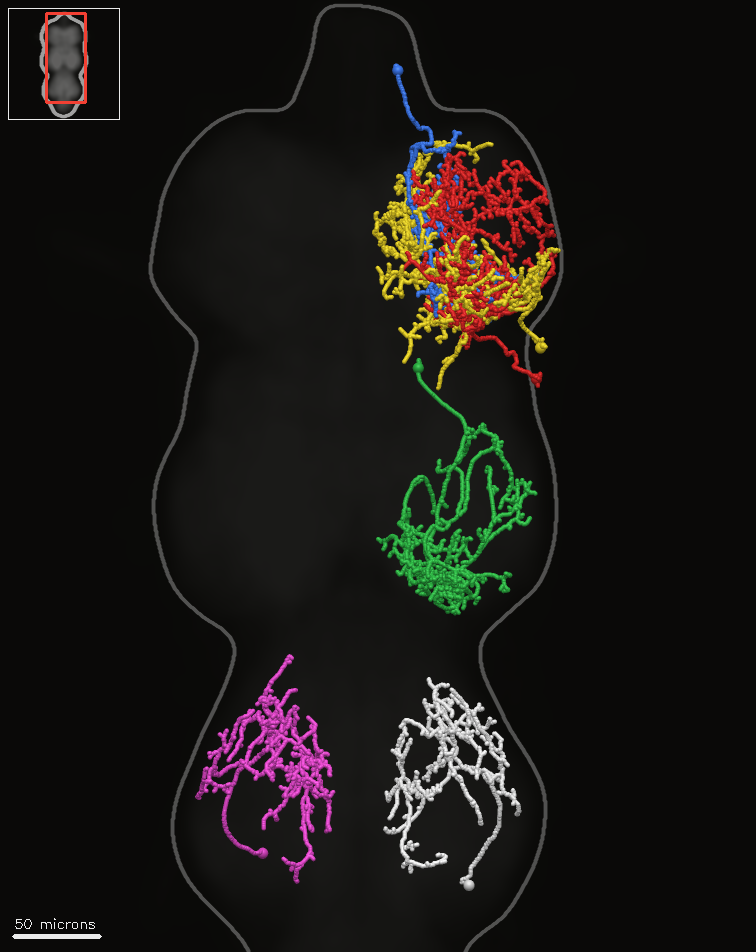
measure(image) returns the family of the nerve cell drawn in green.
hemilineage 16B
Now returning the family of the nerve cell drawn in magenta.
hemilineage 16B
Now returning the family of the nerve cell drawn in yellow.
hemilineage 21A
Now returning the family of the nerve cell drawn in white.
hemilineage 16B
